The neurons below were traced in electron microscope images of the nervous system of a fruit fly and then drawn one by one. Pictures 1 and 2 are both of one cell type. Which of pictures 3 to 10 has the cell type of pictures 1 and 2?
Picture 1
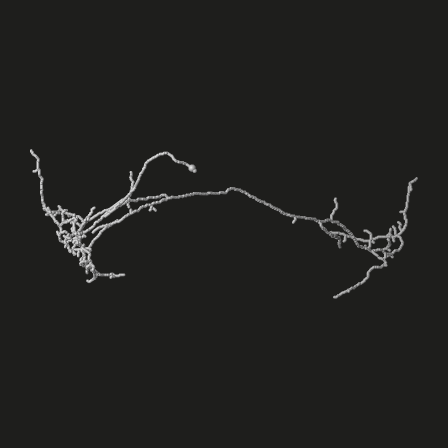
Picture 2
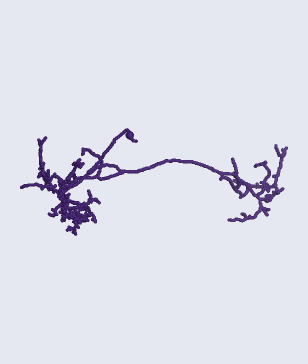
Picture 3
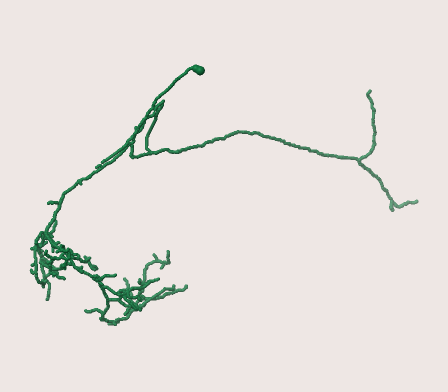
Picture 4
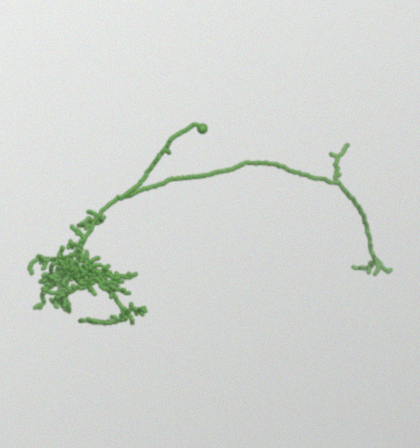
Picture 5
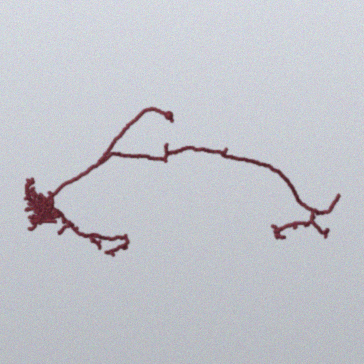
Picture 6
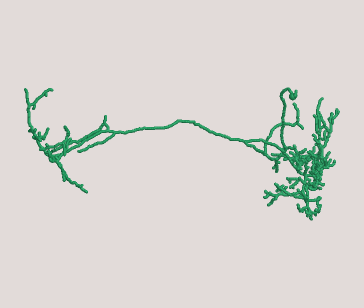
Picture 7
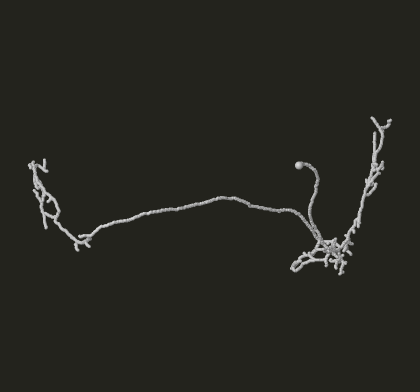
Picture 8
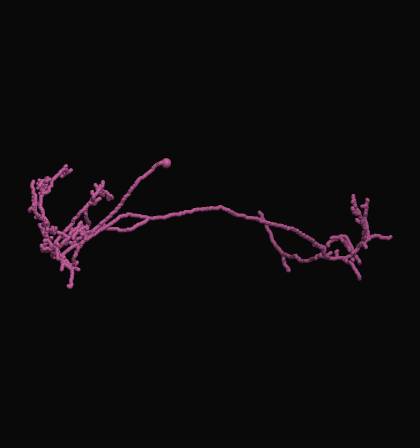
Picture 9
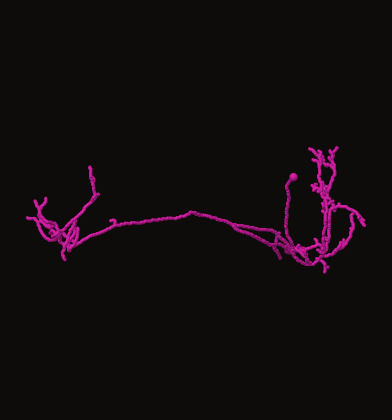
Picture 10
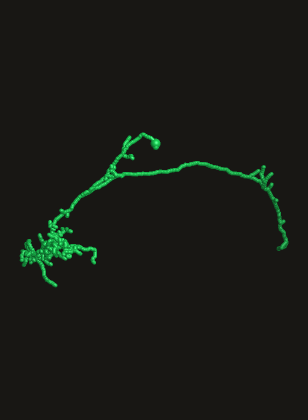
Picture 6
